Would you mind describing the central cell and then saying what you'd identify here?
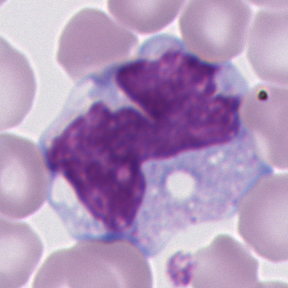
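Nucleus folded; deep cleft cuts in from the upper left. Cytoplasm holds a fine dusting of small pinkish-purple granules. One distinct round clear vacuole in the cytoplasm to the right, below the nucleus; several smaller clear vacuoles scattered elsewhere. Monocyte.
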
